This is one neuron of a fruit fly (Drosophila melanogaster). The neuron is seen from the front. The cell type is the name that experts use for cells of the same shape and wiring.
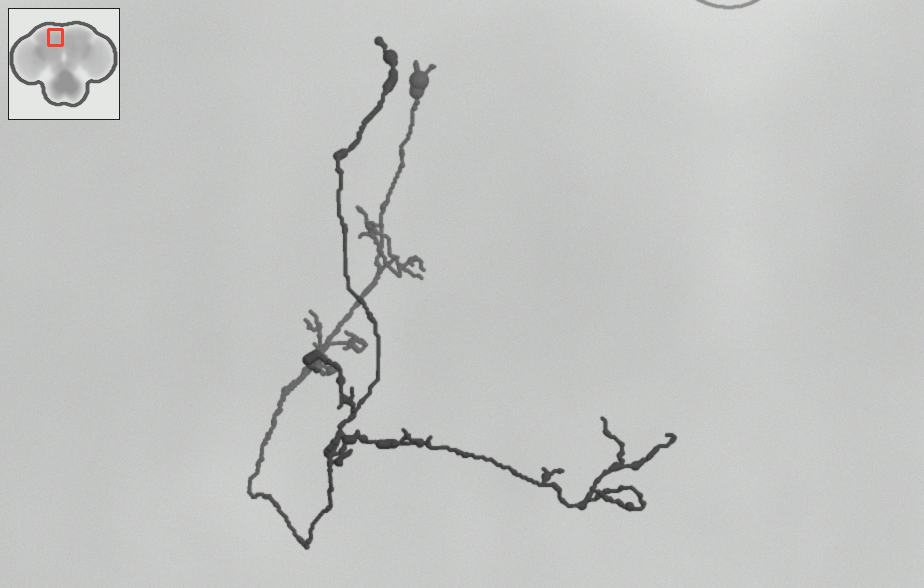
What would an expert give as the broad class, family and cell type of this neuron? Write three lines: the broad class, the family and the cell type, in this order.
central-brain intrinsic neuron
class Kenyon Cell
KCa'b'-m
